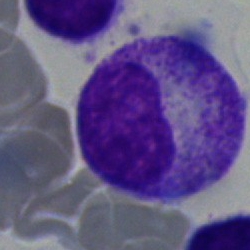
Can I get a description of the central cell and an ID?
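Toward the left side of this cell sits the nucleus, with an indentation on its right side where it faces the cytoplasm. Its chromatin stains deep purple. Abundant cytoplasm fills roughly the right half of the cell. The cell is a myelocyte.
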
